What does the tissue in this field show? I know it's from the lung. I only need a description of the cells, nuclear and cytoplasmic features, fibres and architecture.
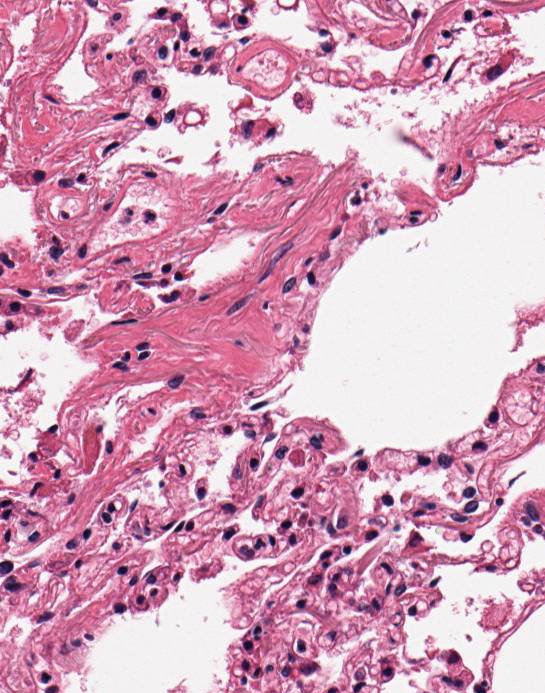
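What you've got here is a loose meshwork of branching pink septa with irregular empty spaces between them. Scattered through the septa are small, dark nuclei, most of them oval. There are no fat cells or glands anywhere. Look at the septa edges facing the spaces: they're frayed, with wisps of detached pink material.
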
